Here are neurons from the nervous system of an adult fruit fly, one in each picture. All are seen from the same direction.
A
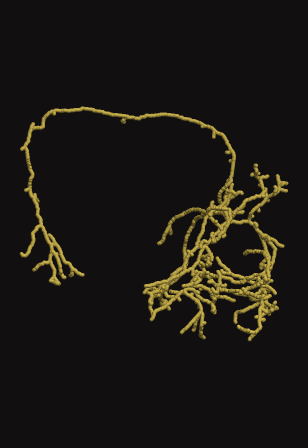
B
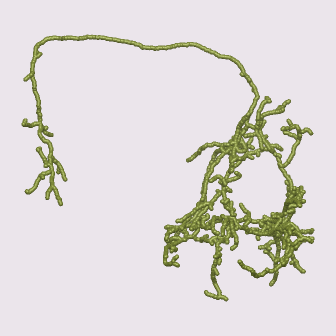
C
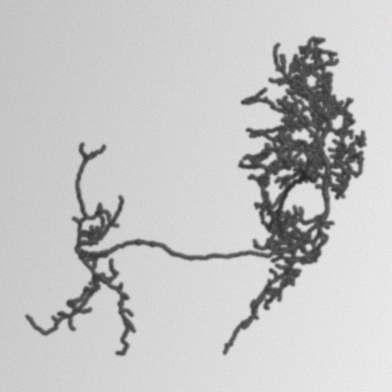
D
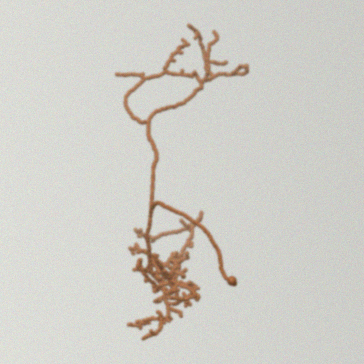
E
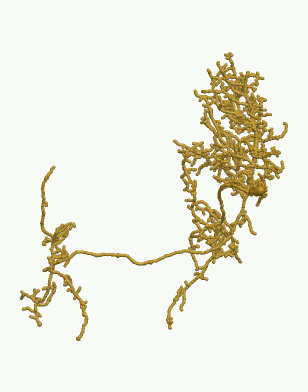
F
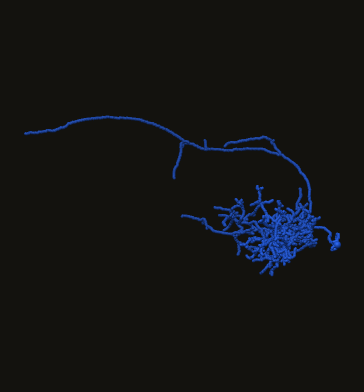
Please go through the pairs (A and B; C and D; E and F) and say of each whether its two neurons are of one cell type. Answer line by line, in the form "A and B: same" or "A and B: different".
A and B: same
C and D: different
E and F: different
